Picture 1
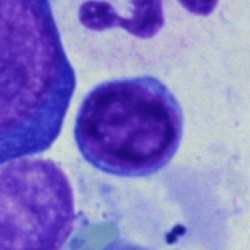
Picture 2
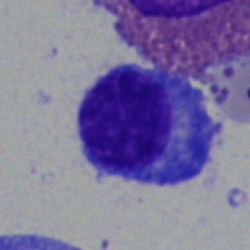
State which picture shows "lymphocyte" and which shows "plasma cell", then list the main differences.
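So, taking them in turn: picture 1 is the lymphocyte, picture 2 the plasma cell. The lymphocyte's outline is round and smooth, while the plasma cell is only roughly round, with a slightly ragged edge on its right side. In the lymphocyte the chromatin is dark purple and coarsely clumped, with paler patches between the clumps. Around that nucleus the cytoplasm is just a thin rim, a touch wider at the upper right than elsewhere.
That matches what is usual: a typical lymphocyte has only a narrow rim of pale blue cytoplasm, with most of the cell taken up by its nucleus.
Turning to the plasma cell, its cytoplasm is deep blue, and there's a paler zone in it right beside the nucleus.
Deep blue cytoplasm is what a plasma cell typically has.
Neither cell shows granules in its cytoplasm, and the lymphocyte has no vacuoles either.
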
